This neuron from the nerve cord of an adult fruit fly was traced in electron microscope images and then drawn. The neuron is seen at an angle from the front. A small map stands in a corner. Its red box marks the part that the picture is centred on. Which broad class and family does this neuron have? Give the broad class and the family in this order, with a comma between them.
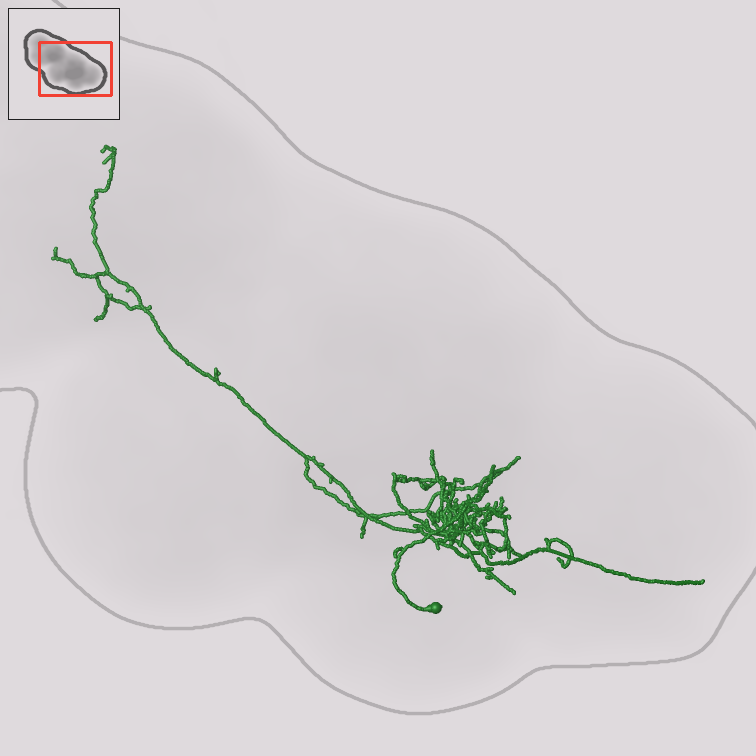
ascending neuron, hemilineage 05B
